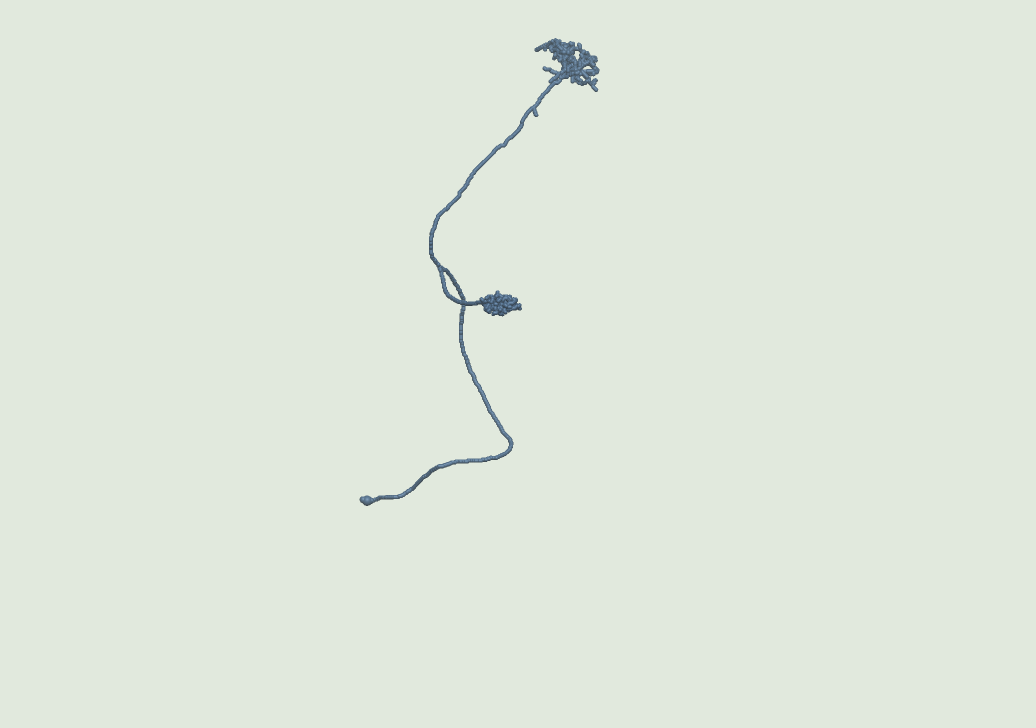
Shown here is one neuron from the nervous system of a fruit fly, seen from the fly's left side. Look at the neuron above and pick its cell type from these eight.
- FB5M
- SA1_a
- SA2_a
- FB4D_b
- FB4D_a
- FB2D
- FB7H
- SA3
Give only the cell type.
SA2_a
